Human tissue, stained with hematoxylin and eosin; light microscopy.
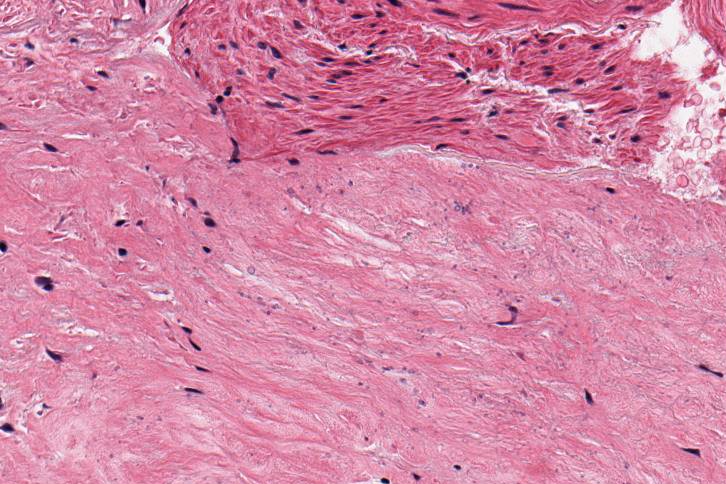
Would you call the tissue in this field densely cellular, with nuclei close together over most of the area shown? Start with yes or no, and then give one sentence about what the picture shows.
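No. A more cellular band of tissue lies across the top of the field, and a sparsely cellular fibrous area fills the lower two-thirds.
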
